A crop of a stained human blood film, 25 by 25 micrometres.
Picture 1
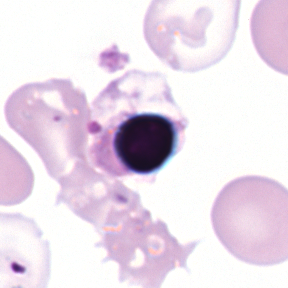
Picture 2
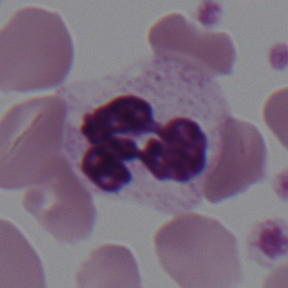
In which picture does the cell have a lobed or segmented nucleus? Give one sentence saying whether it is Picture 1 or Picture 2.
For the cell in Picture 2, the nucleus is divided into lobes.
